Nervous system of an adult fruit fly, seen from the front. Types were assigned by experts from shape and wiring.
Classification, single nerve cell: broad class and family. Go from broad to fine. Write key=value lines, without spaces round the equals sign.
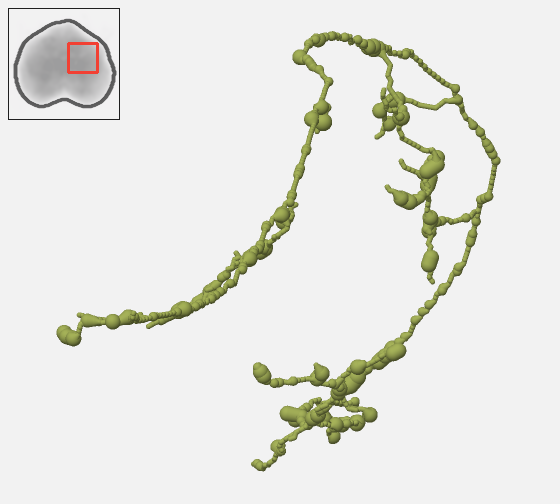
broad_class=descending neuron
family=hemilineage LB5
